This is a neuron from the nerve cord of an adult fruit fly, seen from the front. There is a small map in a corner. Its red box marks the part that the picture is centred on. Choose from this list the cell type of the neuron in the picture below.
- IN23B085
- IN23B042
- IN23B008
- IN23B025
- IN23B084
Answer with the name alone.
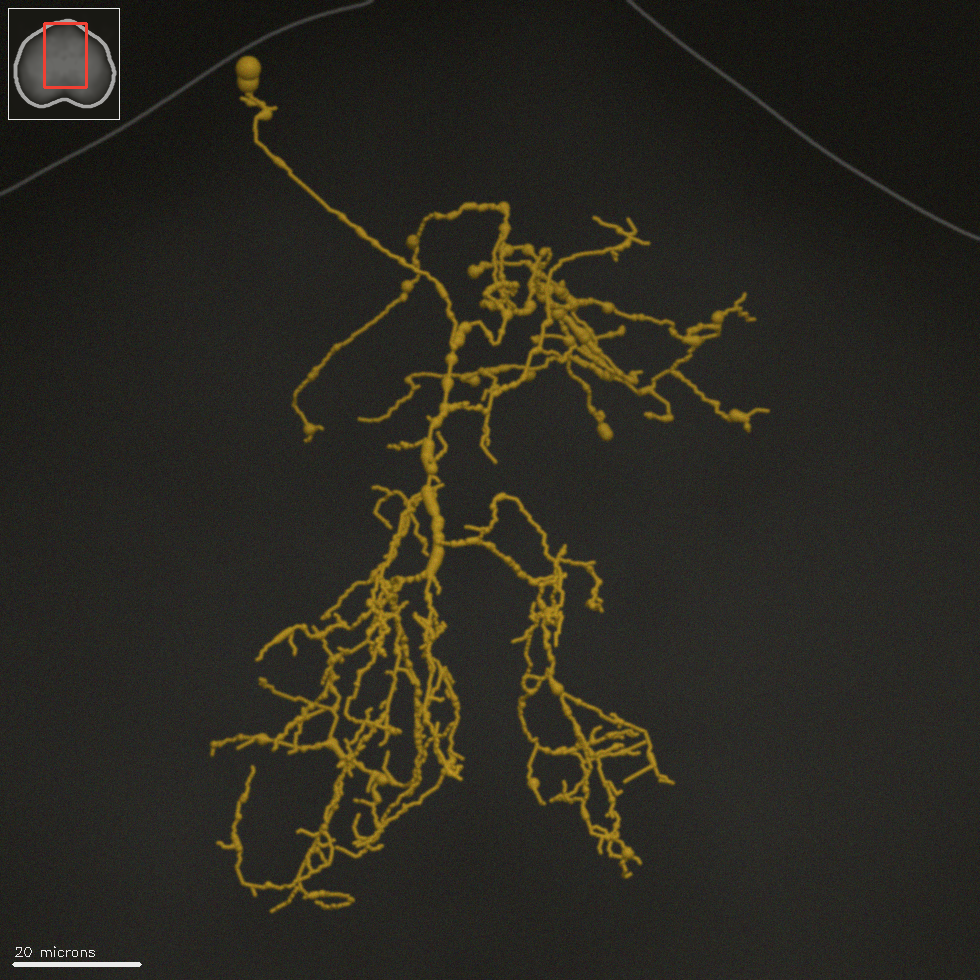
IN23B042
